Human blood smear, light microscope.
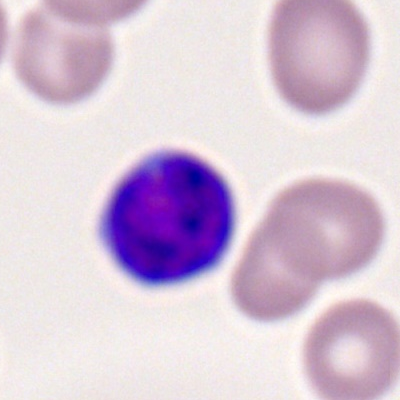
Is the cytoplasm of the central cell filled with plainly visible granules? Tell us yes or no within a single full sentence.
No, no granules can be seen in the cytoplasm of this cell.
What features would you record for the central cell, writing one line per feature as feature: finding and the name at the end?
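Outline: round, smooth
Nucleus: fills nearly whole cell
Chromatin: dense, dark, a few darker clumps
Cytoplasm: thin pale blue rim, upper left edge only
Name: lymphocyte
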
